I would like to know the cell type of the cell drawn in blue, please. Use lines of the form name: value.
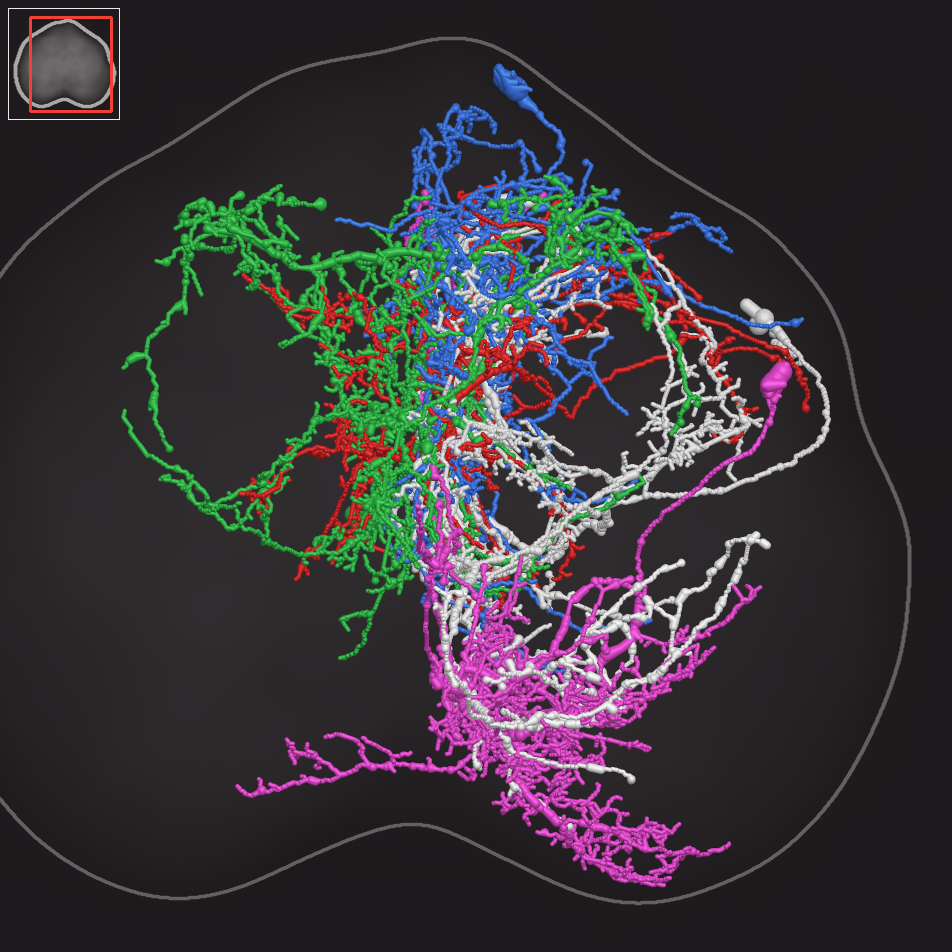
cell type: IN09A011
